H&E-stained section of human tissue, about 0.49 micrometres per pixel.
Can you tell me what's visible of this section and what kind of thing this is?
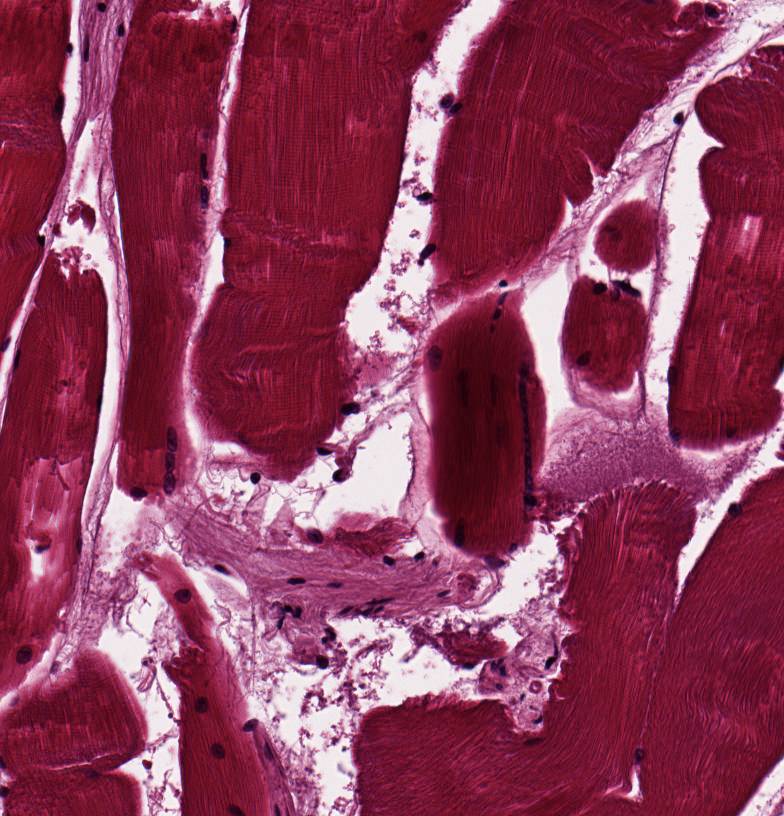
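Filling most of the field are thick, deeply eosinophilic muscle fibres, separated by pale connective tissue and white spaces. Fine cross-striations cross many fibres. Dark oval nuclei lie at the fibre edges. Most fibres are cut lengthwise or obliquely, few in cross-section. The section is skeletal muscle.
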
